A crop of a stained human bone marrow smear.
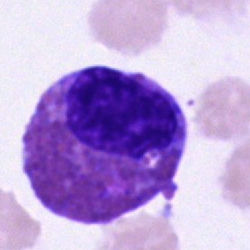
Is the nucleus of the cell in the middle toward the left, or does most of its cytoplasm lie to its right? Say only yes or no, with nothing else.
No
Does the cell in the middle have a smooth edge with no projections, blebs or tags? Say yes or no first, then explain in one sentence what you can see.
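No. A small knob juts from the lower right margin of the cell.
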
